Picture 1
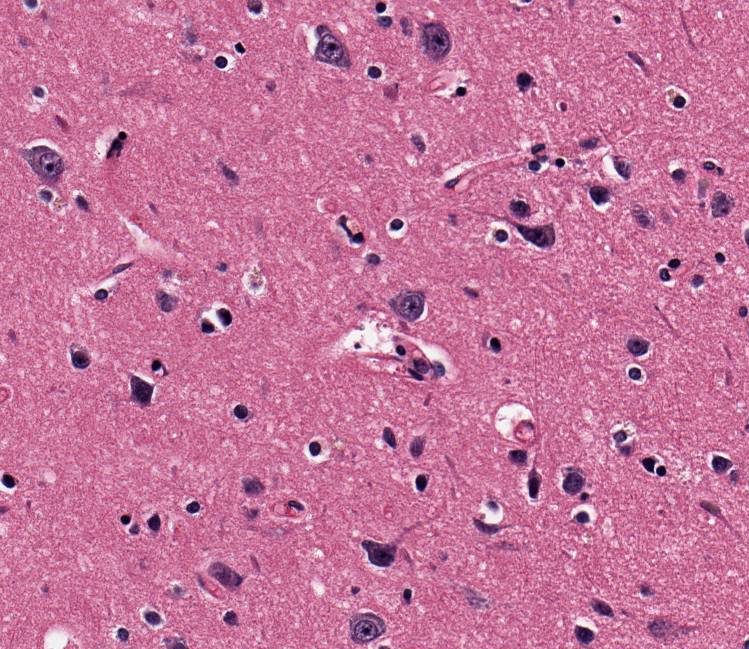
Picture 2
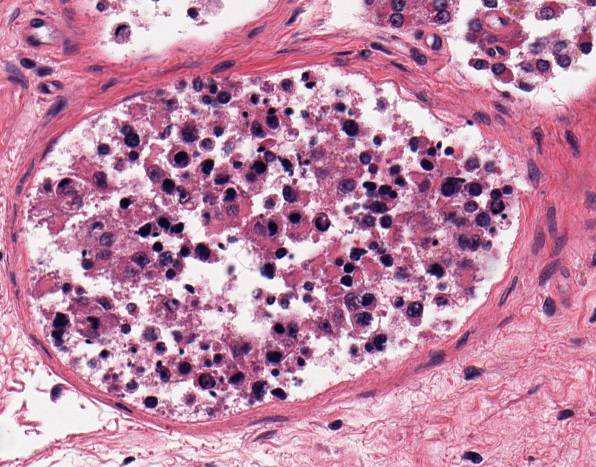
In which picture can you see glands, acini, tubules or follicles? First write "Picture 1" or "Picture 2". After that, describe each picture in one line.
Picture 2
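In picture 1: No epithelium, glands or fat are present anywhere in the field.
In picture 2: A single large oval tubular unit fills most of the field, centred slightly left of middle.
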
